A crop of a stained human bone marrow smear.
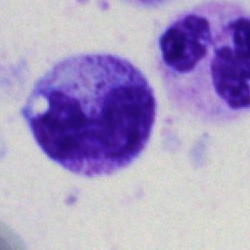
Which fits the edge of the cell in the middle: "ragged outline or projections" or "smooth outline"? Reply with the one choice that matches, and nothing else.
Smooth outline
